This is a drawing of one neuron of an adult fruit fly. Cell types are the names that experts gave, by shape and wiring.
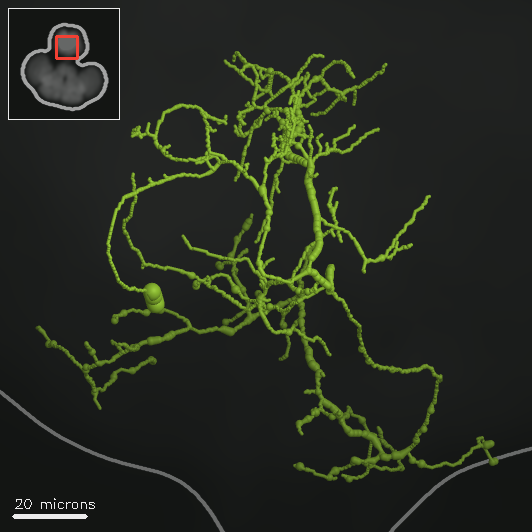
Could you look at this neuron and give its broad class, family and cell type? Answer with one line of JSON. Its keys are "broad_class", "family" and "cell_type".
{"broad_class": "nerve-cord intrinsic neuron", "family": "hemilineage 19B", "cell_type": "IN19B047"}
